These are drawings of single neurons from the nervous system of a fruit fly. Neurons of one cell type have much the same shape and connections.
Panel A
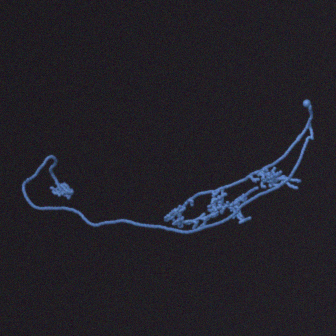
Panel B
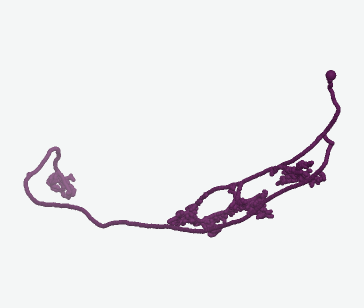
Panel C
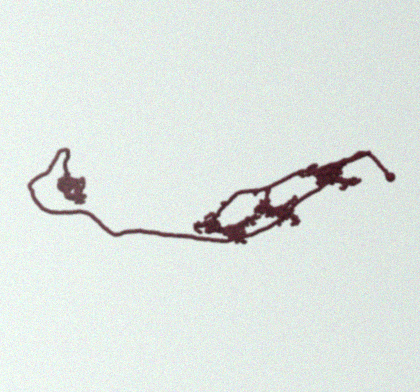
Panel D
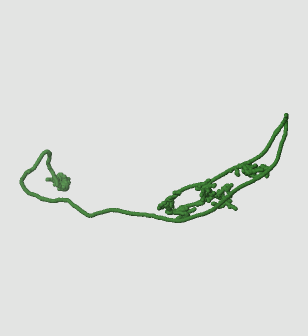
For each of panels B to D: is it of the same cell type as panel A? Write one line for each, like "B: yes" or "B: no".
B: yes
C: yes
D: yes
